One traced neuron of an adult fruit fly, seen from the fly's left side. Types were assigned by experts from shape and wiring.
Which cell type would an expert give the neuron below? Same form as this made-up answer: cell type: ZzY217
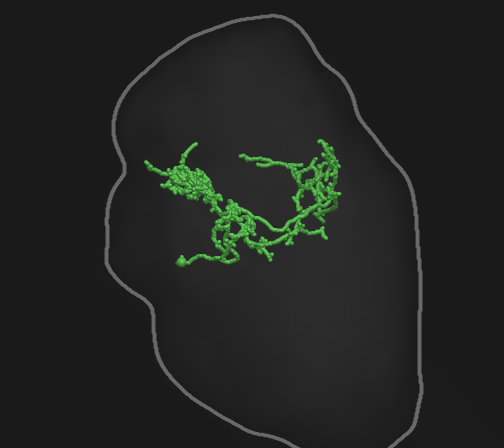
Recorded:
cell type: PLP021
